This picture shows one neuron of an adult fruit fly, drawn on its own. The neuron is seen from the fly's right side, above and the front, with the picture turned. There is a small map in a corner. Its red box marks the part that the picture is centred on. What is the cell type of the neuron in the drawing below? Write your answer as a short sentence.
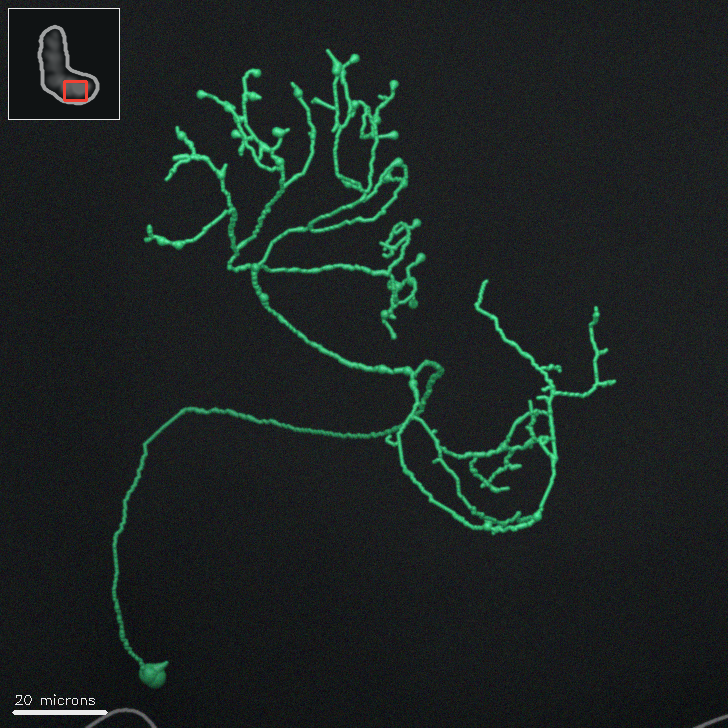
The cell type is FB5W_a.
